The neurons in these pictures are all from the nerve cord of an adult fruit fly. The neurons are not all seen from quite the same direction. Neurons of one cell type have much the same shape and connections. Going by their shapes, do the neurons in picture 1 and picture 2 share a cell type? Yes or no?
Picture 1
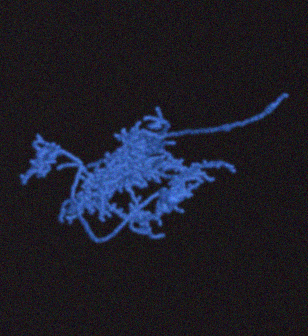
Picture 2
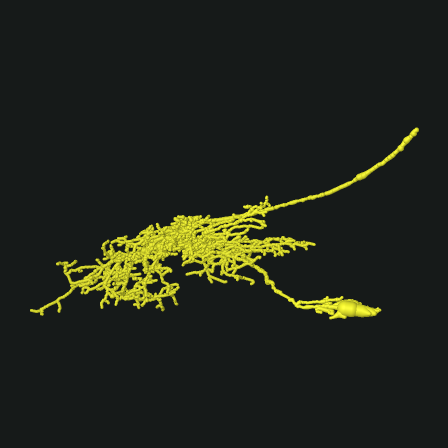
yes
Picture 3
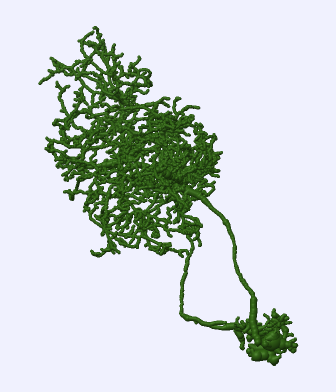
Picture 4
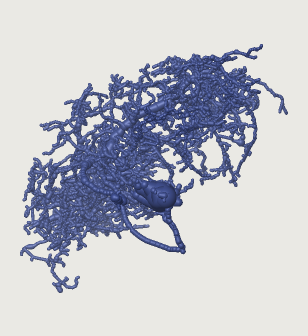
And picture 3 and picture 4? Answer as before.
yes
